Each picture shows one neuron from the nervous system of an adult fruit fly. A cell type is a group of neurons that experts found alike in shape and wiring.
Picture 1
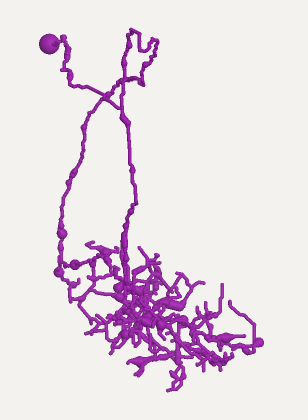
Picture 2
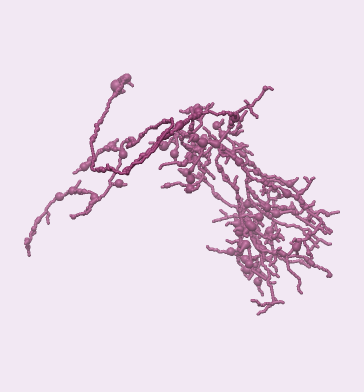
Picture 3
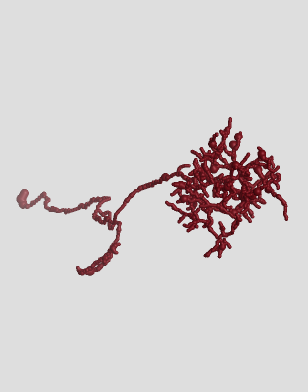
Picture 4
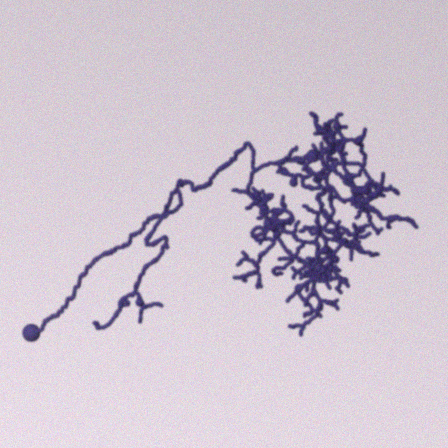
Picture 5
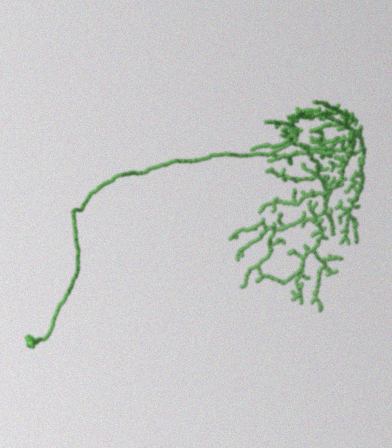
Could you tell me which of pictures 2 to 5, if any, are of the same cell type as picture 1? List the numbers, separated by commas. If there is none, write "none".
2, 3, 4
